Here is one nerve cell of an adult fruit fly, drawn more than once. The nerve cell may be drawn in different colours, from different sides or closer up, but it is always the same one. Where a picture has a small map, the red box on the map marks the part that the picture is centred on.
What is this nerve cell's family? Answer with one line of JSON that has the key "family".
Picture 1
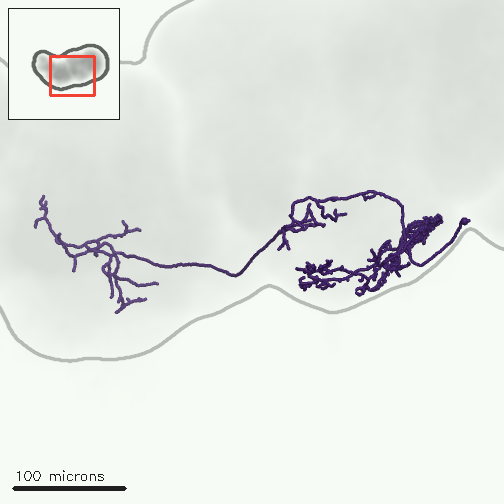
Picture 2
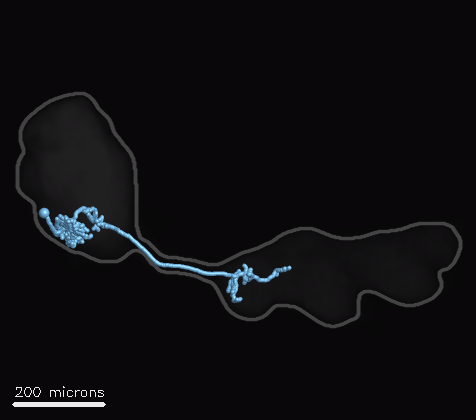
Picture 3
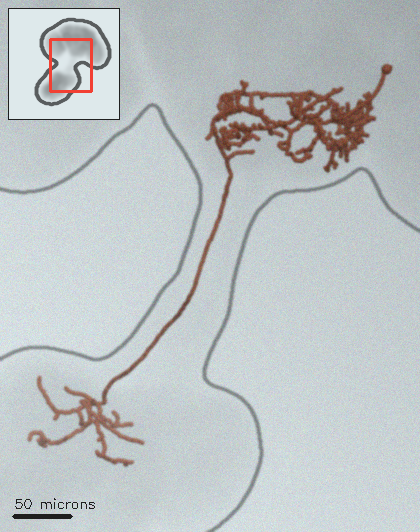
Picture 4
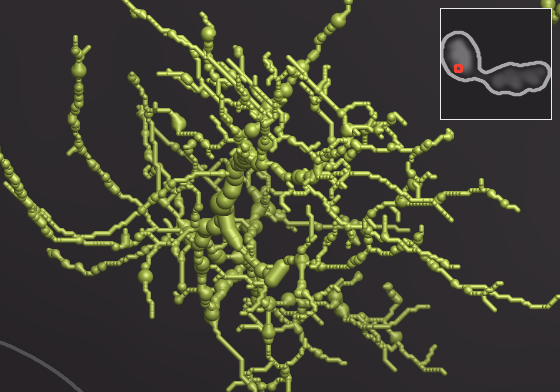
{"family": "hemilineage MD3"}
